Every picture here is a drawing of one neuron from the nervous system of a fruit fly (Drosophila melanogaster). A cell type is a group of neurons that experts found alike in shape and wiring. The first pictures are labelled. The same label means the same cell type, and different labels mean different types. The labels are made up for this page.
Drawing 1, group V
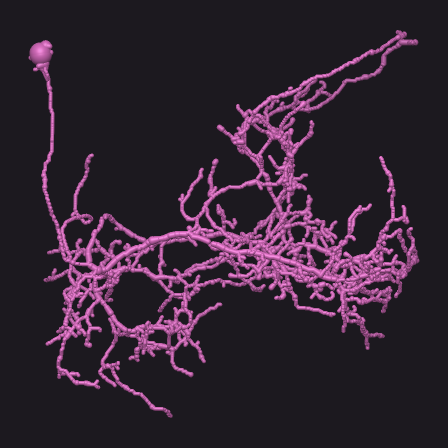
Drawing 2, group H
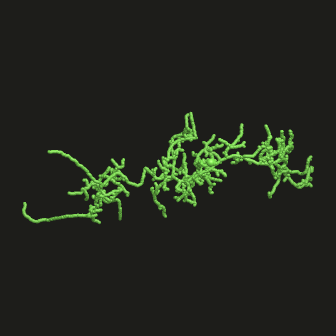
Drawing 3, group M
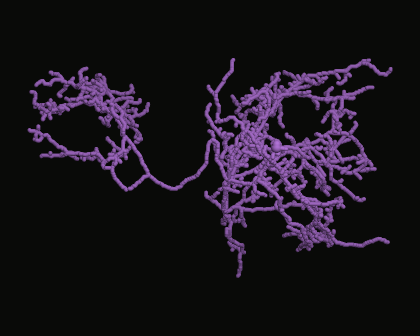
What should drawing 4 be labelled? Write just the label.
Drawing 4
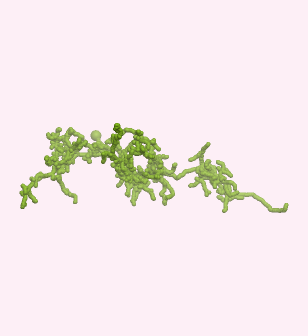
group H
